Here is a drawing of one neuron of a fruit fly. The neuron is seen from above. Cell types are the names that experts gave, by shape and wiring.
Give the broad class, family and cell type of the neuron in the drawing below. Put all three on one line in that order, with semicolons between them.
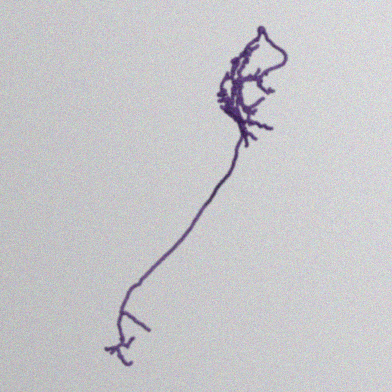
descending neuron; hemilineage MX12; DNg12_a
